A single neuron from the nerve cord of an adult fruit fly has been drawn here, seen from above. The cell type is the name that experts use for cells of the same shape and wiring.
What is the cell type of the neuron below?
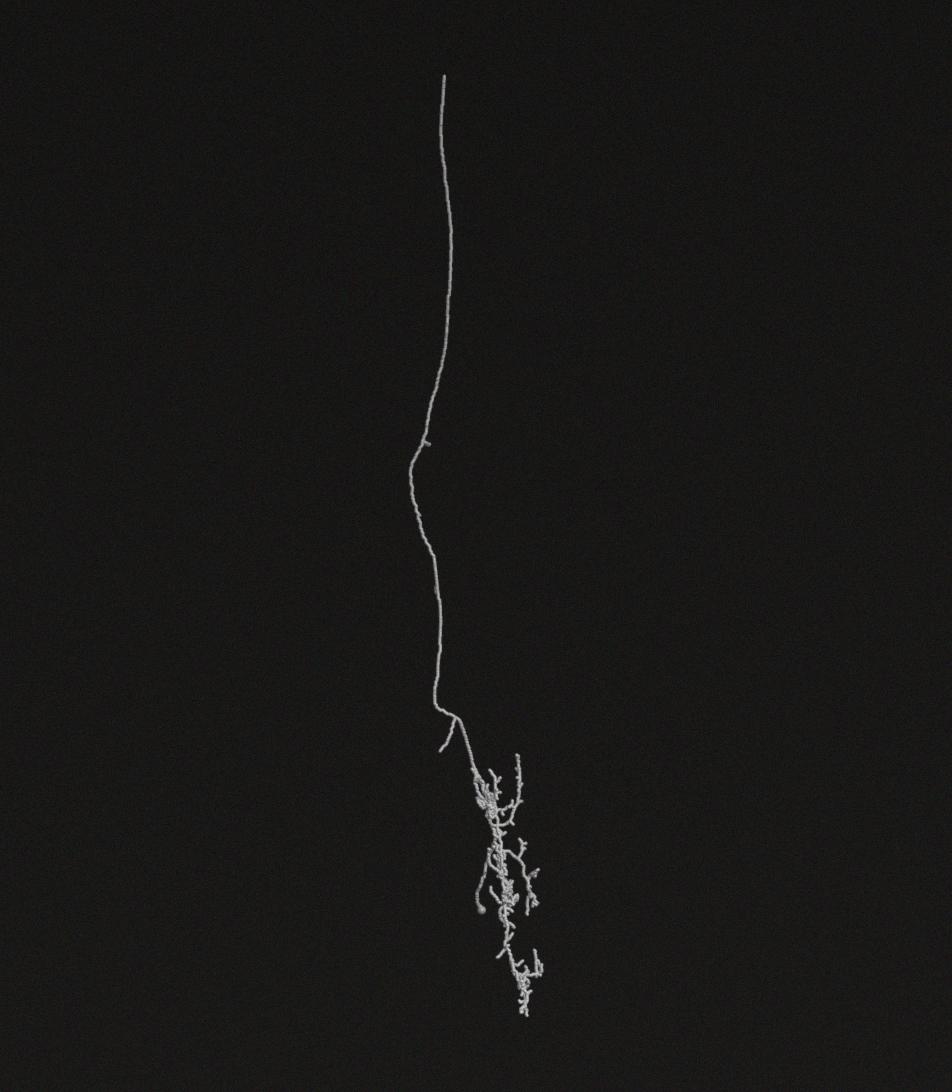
AN10B039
